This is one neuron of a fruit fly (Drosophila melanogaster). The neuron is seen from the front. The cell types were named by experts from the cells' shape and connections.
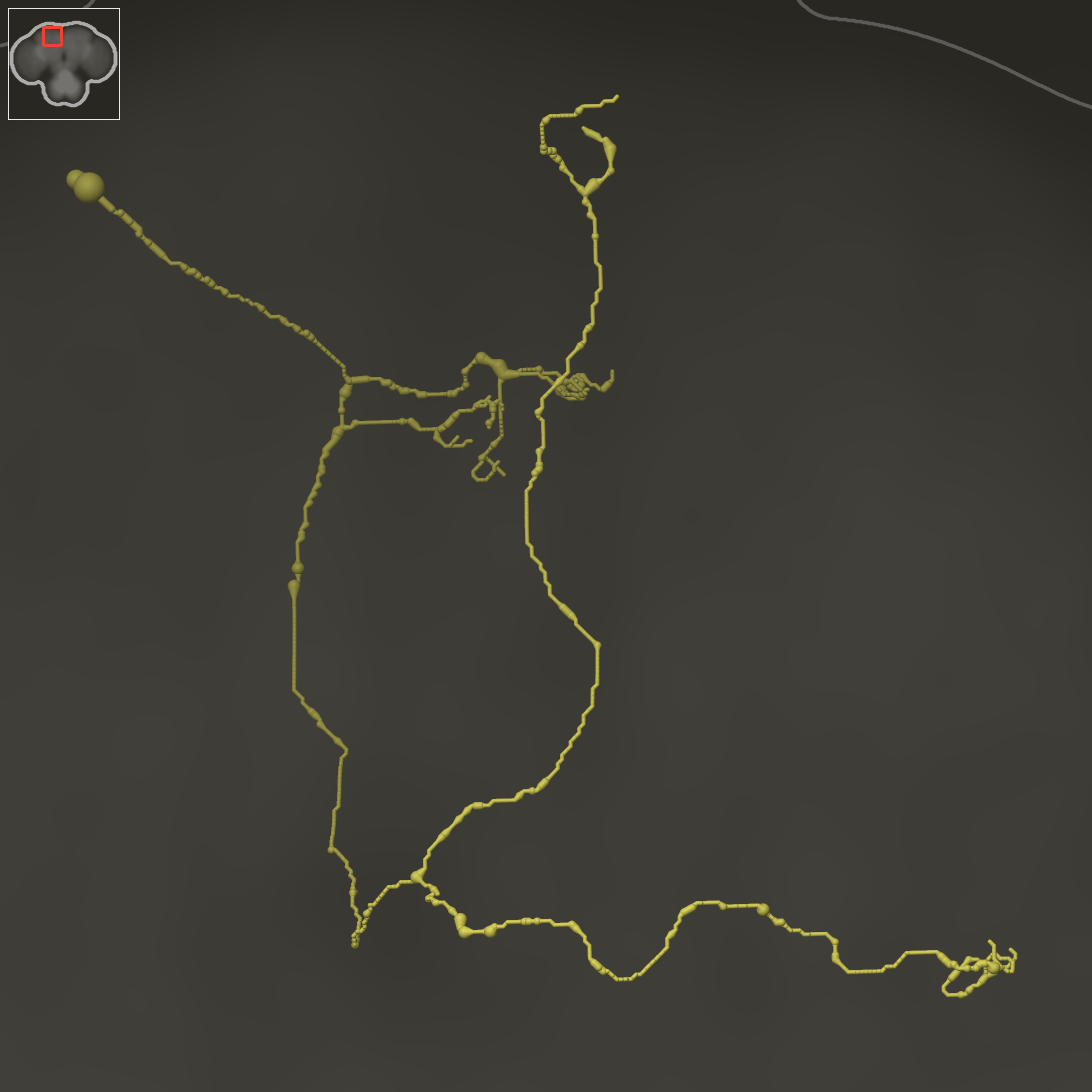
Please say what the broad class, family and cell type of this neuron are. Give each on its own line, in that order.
central-brain intrinsic neuron
class Kenyon Cell
KCab-s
